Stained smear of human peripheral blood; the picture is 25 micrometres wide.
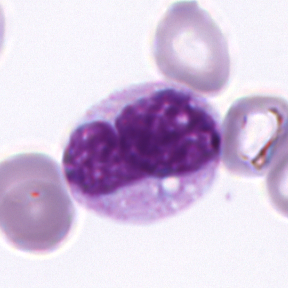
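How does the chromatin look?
Dark purple and clumped, with small pale gaps between the clumps.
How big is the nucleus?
About 14 by 8 micrometres, filling about 60% of the cell's area.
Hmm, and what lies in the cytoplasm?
Fine, faint pinkish granules in pale pinkish-lilac, plus one small clear vacuole just below the nucleus.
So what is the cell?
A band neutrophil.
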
